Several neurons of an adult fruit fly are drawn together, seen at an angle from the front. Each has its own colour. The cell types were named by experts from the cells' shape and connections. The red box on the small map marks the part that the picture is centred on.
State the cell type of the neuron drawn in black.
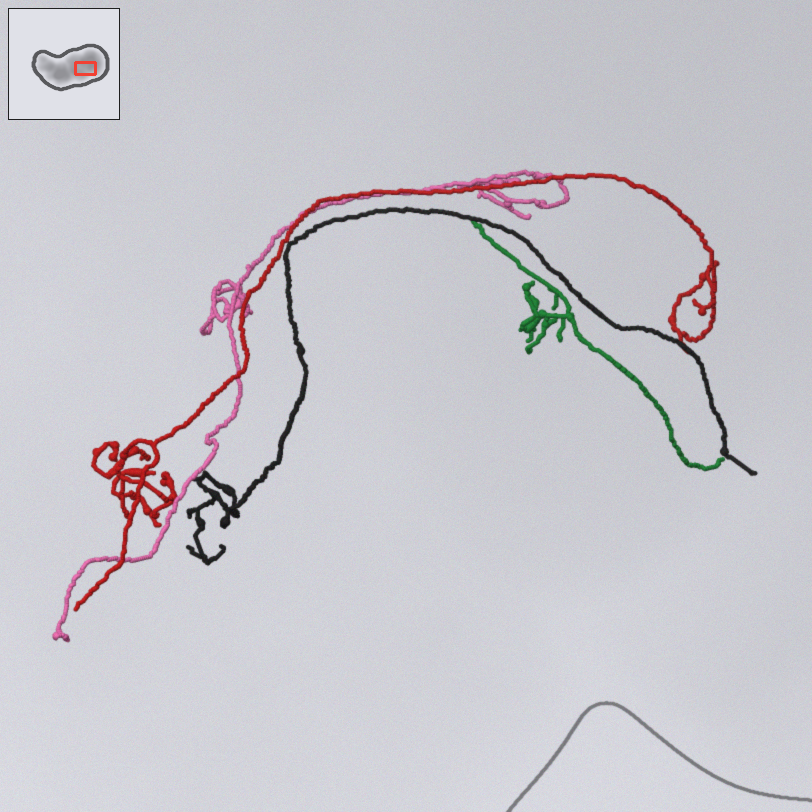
ORN_VA6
